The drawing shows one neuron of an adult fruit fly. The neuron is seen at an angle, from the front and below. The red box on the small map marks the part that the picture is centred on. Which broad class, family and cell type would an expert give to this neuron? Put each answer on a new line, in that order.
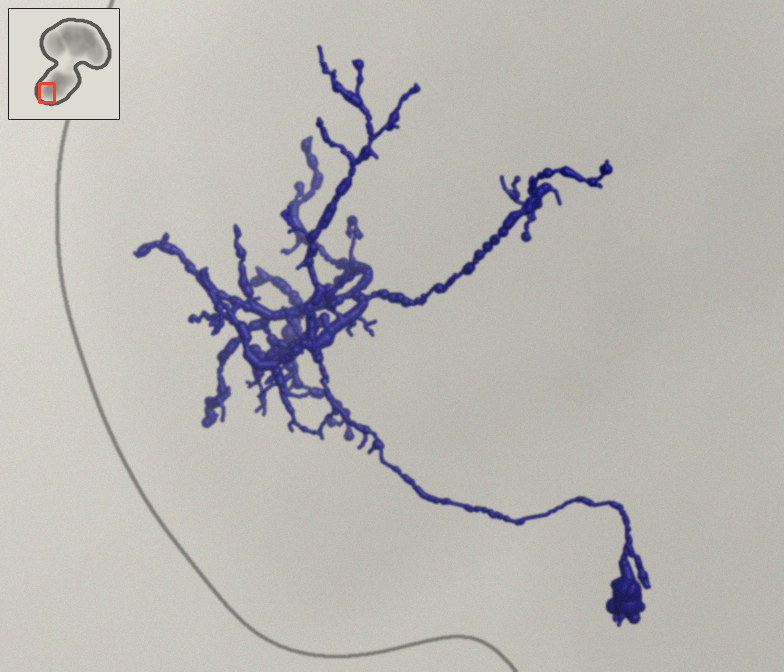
nerve-cord intrinsic neuron
hemilineage 13B
IN13B031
